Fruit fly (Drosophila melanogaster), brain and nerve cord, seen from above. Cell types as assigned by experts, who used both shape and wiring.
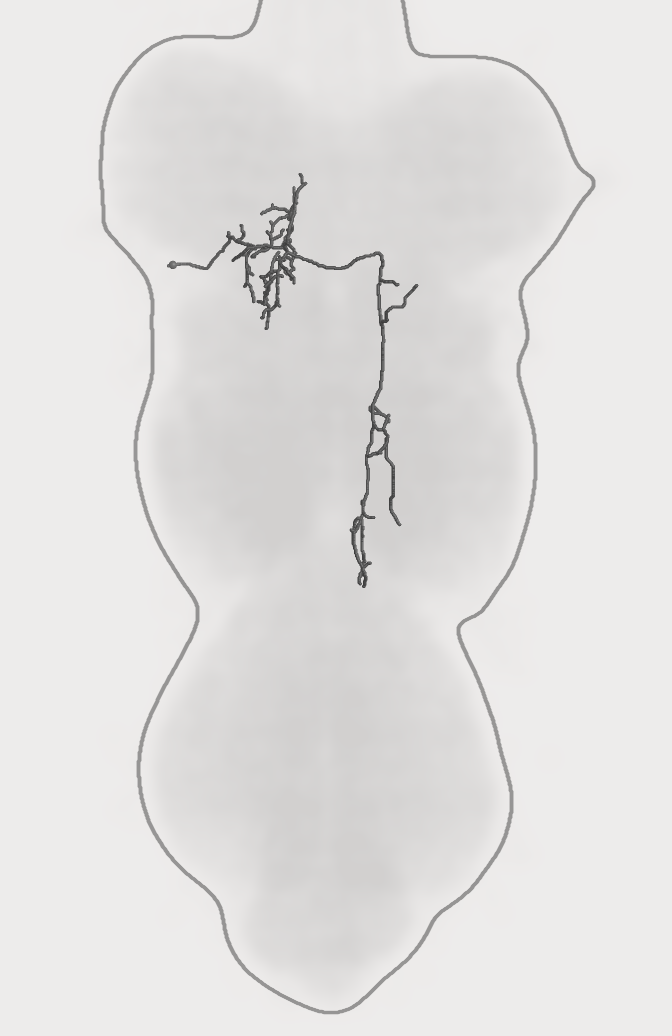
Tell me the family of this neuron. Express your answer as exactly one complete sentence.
Under the family hemilineage 06A is grouped this neuron.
